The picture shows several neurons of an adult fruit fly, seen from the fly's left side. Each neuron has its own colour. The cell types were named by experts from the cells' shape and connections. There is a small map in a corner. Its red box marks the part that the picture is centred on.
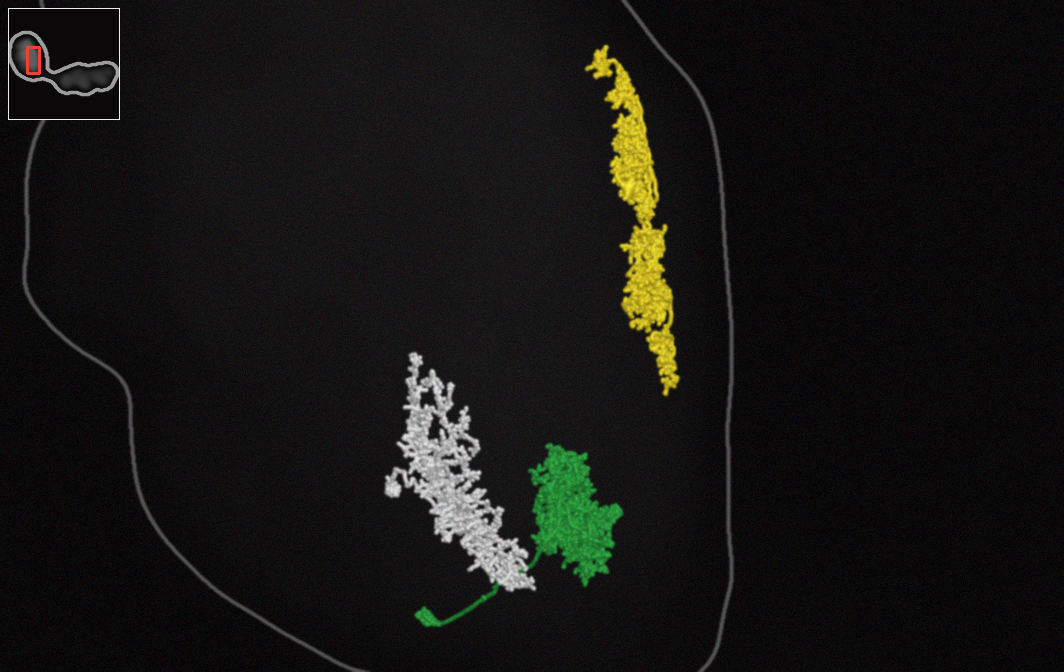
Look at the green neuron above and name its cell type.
Pm10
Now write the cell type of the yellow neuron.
Pm3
